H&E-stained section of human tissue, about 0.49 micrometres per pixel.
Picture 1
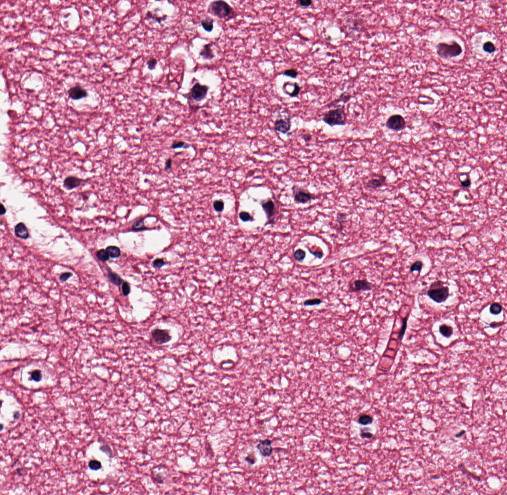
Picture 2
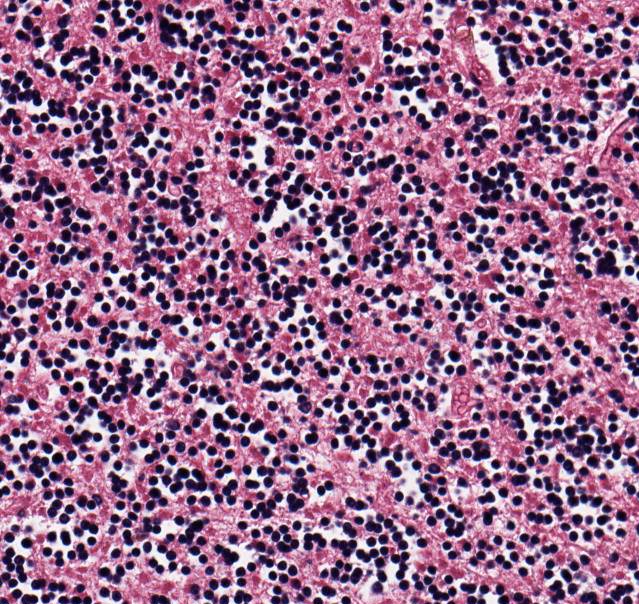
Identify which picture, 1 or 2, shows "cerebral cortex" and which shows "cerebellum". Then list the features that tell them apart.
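Identification: picture 1 is cerebral cortex; picture 2, cerebellum. Cell density: picture 1 has cells scattered singly through a pink, finely fibrillary and vacuolated background, while in picture 2 densely packed small cells fill the field evenly. Nuclei: small, round and densely dark in picture 1, many sitting in clear, empty halos; small, round, uniform and dark in picture 2, most with only a scant rim of cytoplasm or none visible. Organisation: no epithelium or glands in picture 1, and no layers or lobules in picture 2.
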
